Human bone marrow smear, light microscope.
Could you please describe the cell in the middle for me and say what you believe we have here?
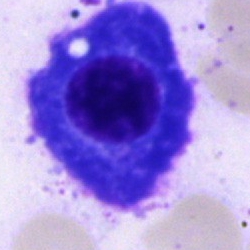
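Its outline is irregular, with small bumpy projections along the edge. The chromatin stains dark purple and looks dense. There are no distinct granules in the cytoplasm, just one small clear vacuole up in the upper left. That's a plasma cell.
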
